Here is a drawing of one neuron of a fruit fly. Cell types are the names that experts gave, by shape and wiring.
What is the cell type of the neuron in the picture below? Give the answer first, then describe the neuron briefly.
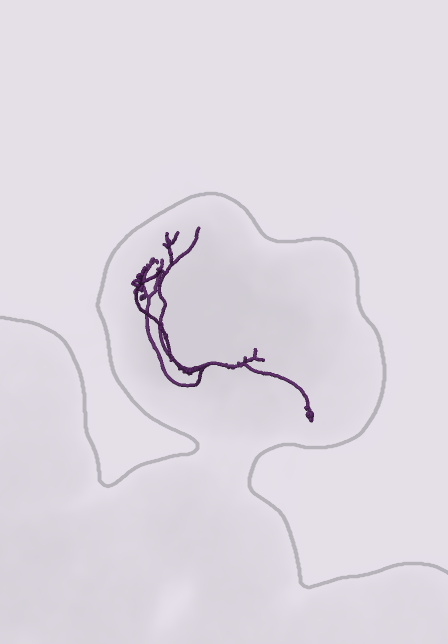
It is of cell type GFC1. It is a nerve-cord intrinsic neuron. As drawn here it is about as wide as it is tall.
